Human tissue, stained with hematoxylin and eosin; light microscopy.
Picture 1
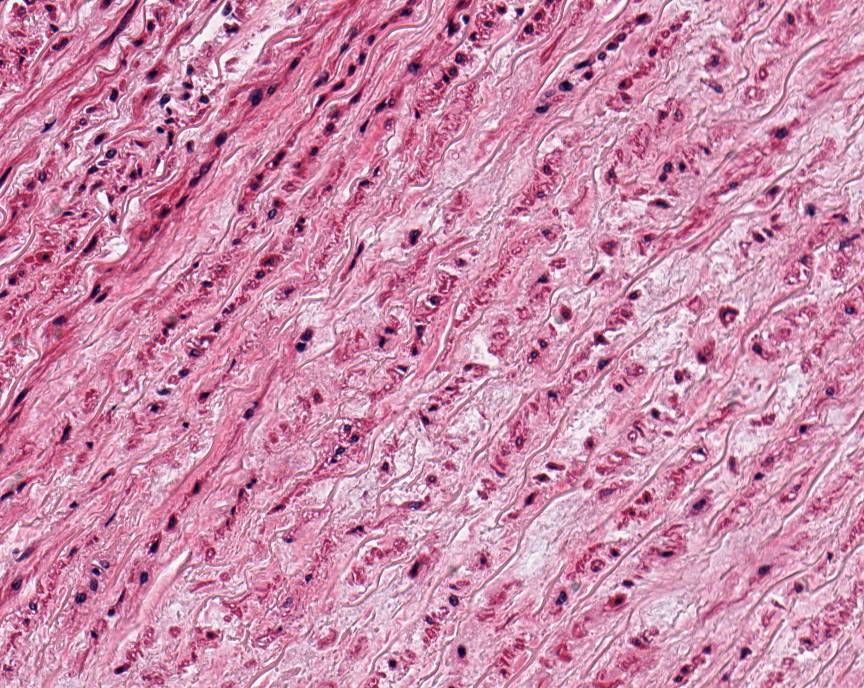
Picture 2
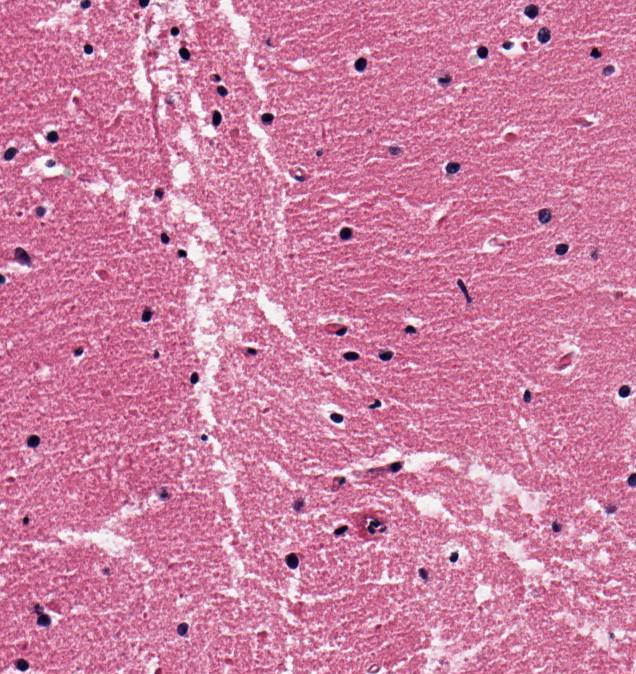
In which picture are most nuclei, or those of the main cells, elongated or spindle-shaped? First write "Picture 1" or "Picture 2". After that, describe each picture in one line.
Picture 1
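What picture 1 shows: Most nuclei are elongated and lie lengthwise along the direction of the fibres.
What picture 2 shows: Small, round, dark-staining nuclei are scattered singly and fairly evenly across the whole field.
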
